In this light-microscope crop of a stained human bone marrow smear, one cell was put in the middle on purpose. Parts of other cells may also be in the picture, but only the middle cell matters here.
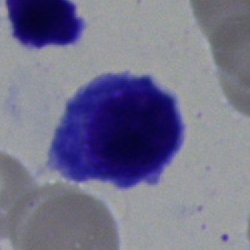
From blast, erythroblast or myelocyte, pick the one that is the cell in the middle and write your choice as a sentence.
The central cell in this smear crop is an erythroblast.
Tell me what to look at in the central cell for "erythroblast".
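Checking this erythroblast item by item, begin with the chromatin: it stains very dark, almost black toward the centre of the cell.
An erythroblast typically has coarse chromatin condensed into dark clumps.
The very dark staining here goes with that.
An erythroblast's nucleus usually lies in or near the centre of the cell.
That agrees with the darkest chromatin sitting toward the centre. Next, the outline is roughly round, with a slightly bumpy, irregular edge. The cytoplasm that can be seen stains deep blue. Last, no vacuoles are seen in the cell.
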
